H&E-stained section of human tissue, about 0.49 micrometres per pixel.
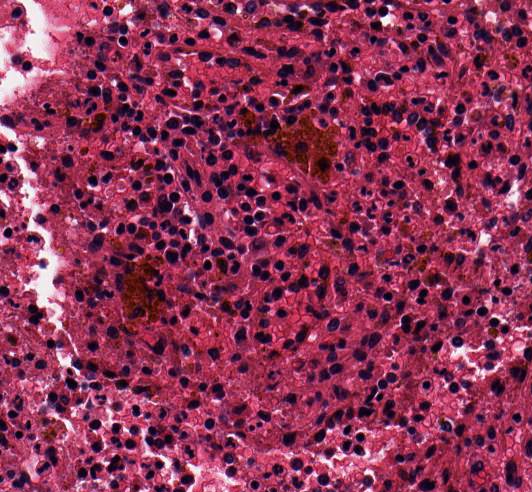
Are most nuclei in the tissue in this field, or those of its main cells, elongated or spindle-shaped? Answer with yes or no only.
No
